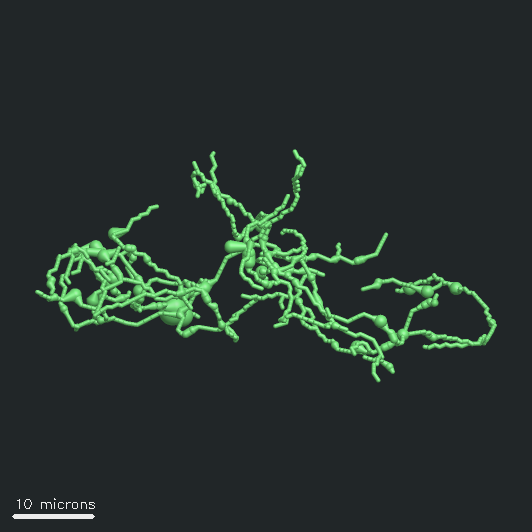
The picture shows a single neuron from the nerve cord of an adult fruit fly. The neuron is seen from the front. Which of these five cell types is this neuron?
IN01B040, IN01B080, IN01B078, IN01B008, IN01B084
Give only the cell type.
IN01B080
